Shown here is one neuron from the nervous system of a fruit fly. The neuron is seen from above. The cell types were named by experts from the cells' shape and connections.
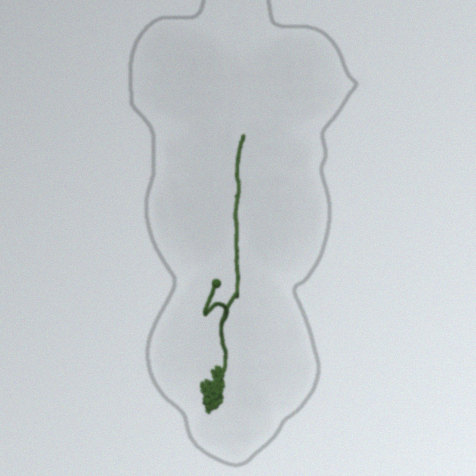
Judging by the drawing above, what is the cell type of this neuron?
IN23B067_a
